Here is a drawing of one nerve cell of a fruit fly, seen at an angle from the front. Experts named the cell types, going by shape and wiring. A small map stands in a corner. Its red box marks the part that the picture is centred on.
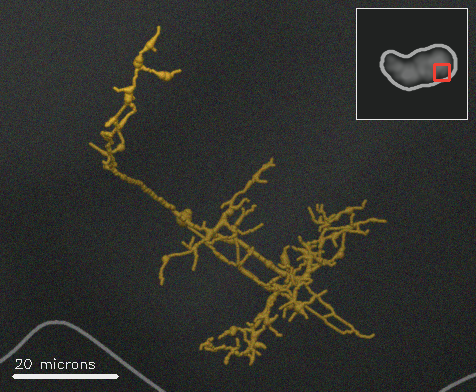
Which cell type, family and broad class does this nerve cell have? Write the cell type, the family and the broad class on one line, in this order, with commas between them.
TmY10, TmY, optic-lobe intrinsic neuron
